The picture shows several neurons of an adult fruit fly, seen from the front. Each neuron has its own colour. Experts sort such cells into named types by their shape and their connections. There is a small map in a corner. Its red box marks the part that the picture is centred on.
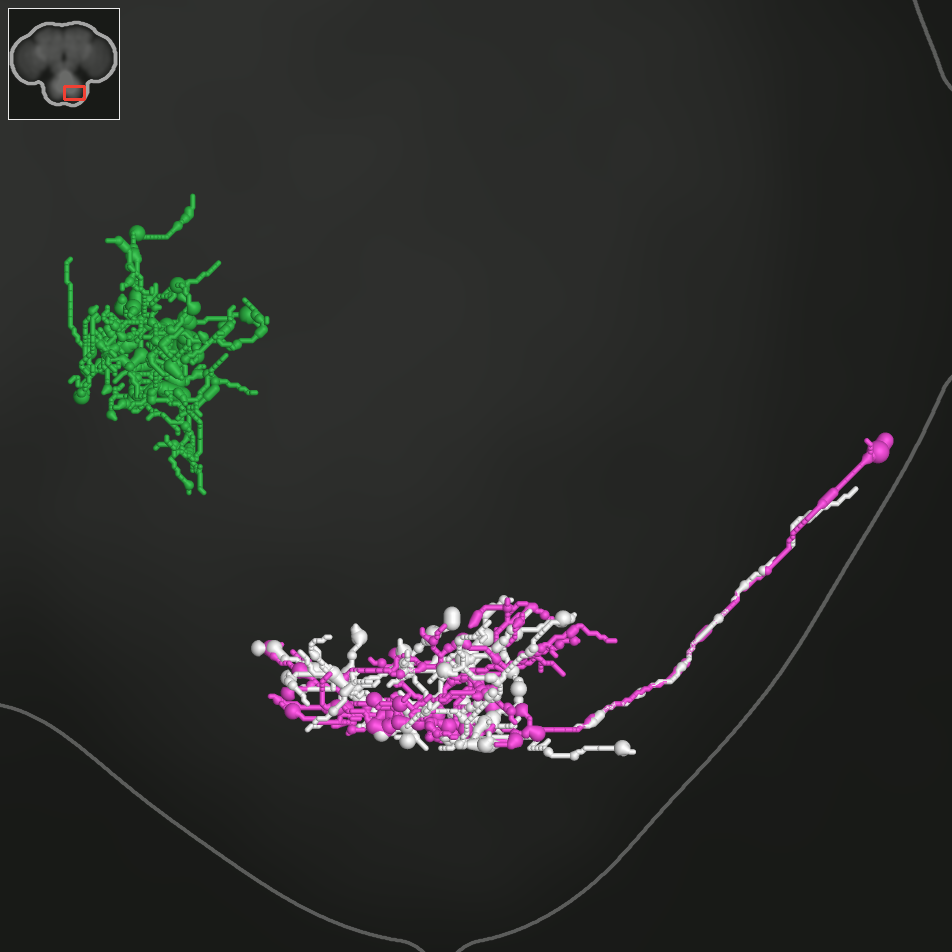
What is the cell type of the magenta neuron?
IN01B099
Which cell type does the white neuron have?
IN01B086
